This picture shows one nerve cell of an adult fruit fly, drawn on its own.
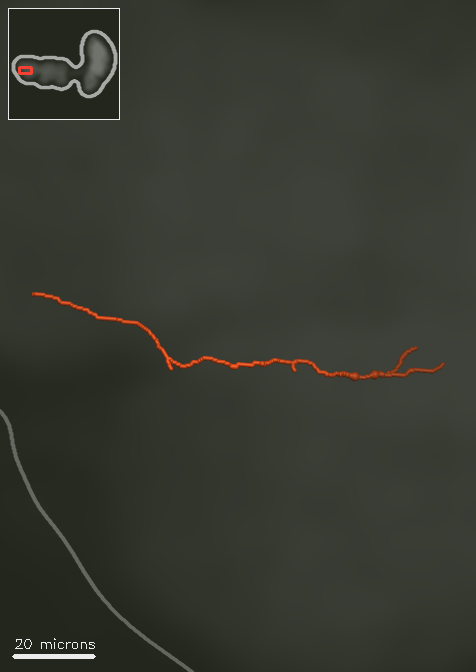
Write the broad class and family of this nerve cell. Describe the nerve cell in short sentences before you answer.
It is in the nerve cord and does not reach the brain. From left to right in the picture it spans about 100 microns. It has a dozen or fewer branch ends. It is a sensory neuron entering the nerve cord. Its family is called class gustatory.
